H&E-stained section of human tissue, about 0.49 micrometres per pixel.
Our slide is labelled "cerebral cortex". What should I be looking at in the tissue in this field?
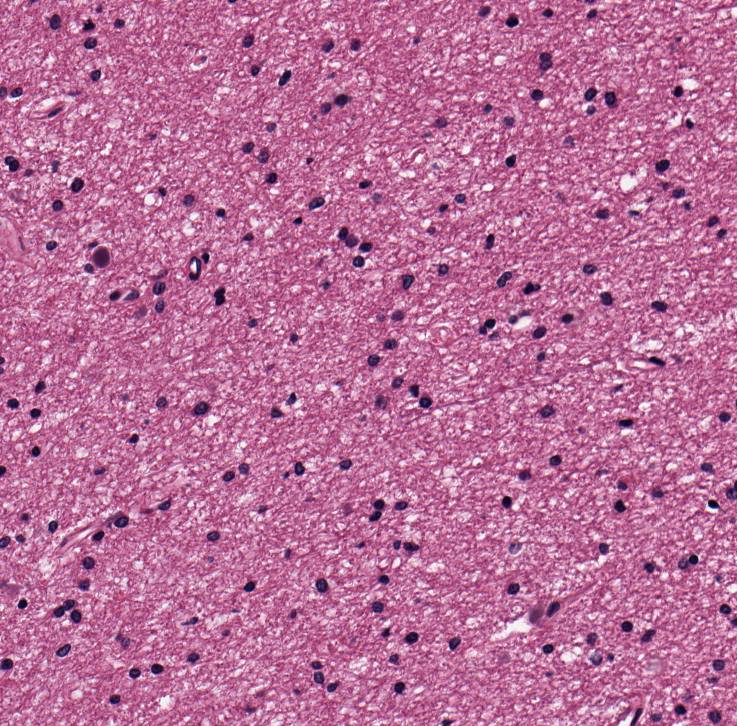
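This is cerebral cortex. First, the background: fine, pink and fibrillary across the whole field, with small nuclei spread evenly through it. Second, the nuclei: most are small, round and darkly stained. Third, many of them show little visible cytoplasm, and some sit within a clear halo. Fourth, no epithelium, glands or large lumens appear anywhere in the field.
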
